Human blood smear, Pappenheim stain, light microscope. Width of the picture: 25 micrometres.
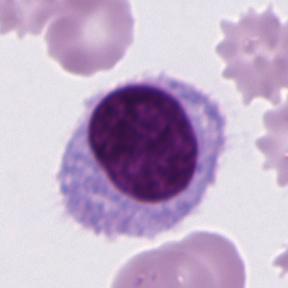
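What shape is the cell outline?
Round to slightly oval.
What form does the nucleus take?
Round to oval, with no indentation or lobes, and no distinct nucleolus visible.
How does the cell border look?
Frayed, with fine short projections.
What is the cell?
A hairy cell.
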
